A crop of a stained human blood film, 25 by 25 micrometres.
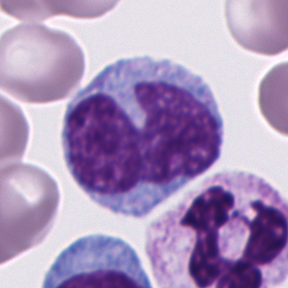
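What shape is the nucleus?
Folded, with a deep notch cutting in from its upper edge.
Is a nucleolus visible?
No distinct nucleolus can be seen.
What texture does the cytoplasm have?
A fine, dust-like texture, without coarse granules or clear vacuoles.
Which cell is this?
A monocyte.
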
